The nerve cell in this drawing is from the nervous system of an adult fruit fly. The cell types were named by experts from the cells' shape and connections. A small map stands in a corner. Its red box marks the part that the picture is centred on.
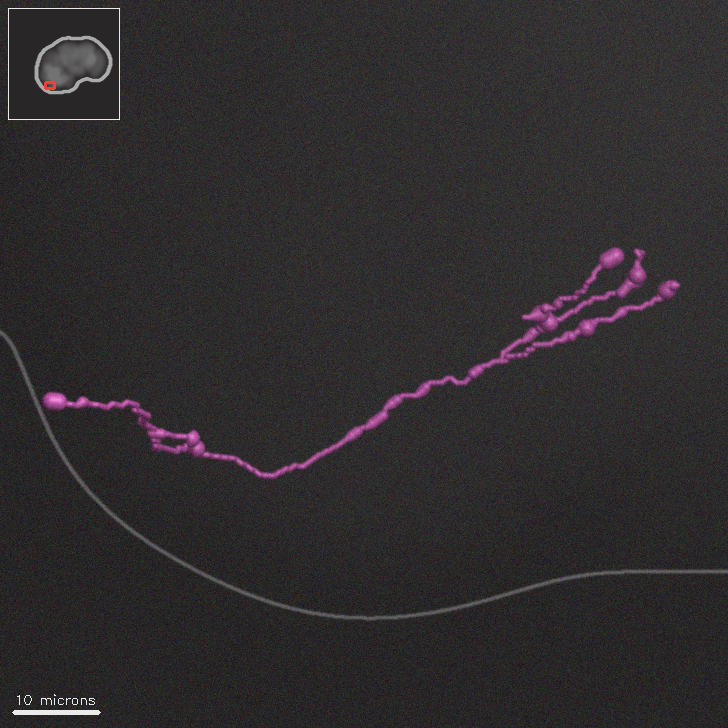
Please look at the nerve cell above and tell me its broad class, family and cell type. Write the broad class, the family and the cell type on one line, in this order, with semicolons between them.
sensory neuron entering the nerve cord; class mechanosensory tactile; SNta34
